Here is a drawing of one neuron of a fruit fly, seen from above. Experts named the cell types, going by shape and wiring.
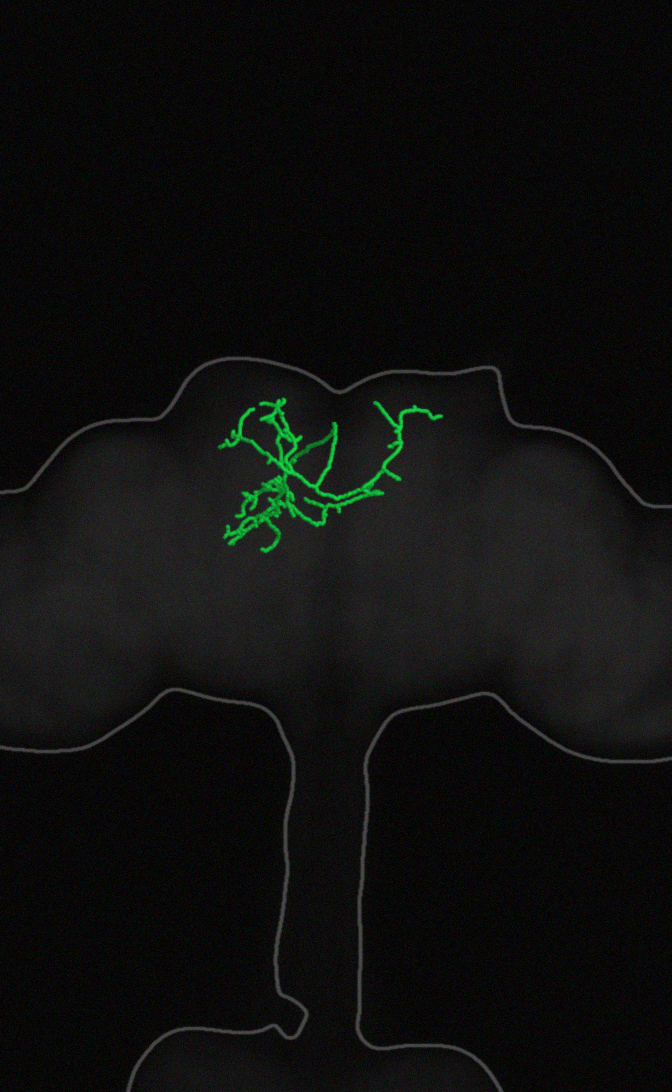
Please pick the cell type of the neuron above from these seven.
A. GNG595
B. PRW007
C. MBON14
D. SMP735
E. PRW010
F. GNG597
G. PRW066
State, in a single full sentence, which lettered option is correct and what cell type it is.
Option A holds the cell type of the neuron, GNG595.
